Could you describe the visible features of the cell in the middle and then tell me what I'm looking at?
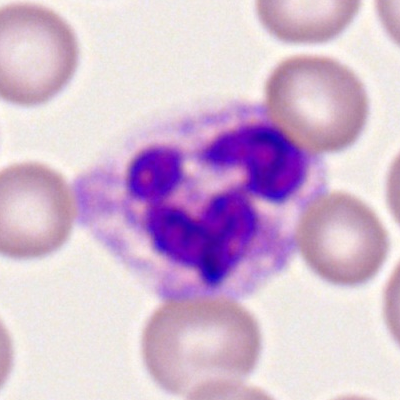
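Quick look at this one: the nucleus breaks up into several separate lobes, and its chromatin is dark purple and densely clumped. There's plenty of cytoplasm around it, pale pinkish-lilac, with fine lilac granules scattered all through. So, a segmented neutrophil.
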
